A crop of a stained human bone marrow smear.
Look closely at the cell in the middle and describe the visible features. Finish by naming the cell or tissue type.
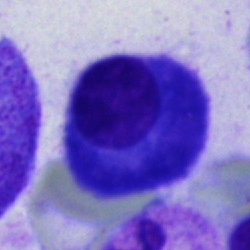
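Outline roughly round, edge smooth. Nucleus off-centre, toward the upper-left. Chromatin dense, staining dark purple. Cytoplasm without granules. This is a plasma cell.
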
